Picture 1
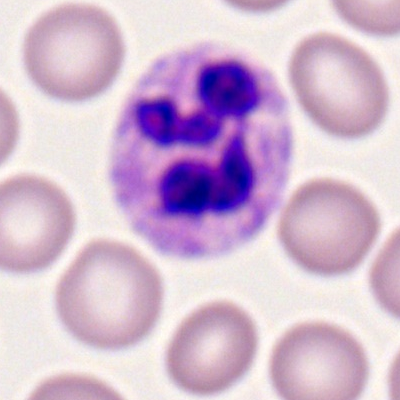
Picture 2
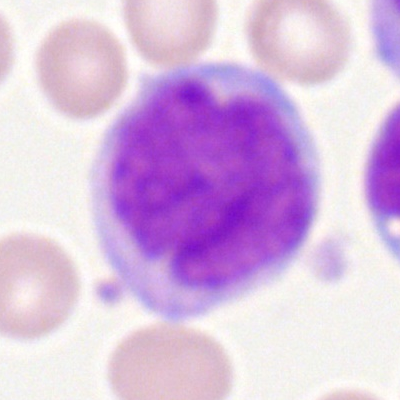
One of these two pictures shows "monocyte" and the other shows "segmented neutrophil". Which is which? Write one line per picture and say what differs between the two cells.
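The cell in picture 1 is a segmented neutrophil. The cytoplasm contains fine lilac granules.
The cell in picture 2 is a monocyte. No granules are visible in the cytoplasm.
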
